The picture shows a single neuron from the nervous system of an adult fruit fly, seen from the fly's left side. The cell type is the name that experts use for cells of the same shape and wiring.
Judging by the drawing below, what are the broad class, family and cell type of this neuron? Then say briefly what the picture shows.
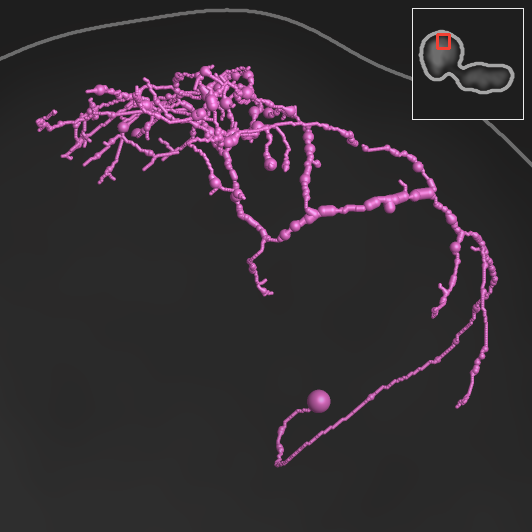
This is a central-brain intrinsic neuron. The family is hemilineage LHa3. Its cell type is CB4086. Its cell body lies at the bottom of the picture. The picture shows dozens of branch ends.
